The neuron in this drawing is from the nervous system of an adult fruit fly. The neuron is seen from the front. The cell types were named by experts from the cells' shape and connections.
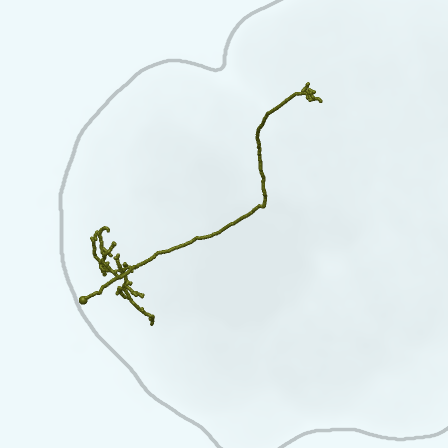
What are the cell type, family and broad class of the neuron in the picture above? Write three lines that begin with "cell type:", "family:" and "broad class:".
cell type: MeTu4d
family: MeTu
broad class: visual projection neuron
